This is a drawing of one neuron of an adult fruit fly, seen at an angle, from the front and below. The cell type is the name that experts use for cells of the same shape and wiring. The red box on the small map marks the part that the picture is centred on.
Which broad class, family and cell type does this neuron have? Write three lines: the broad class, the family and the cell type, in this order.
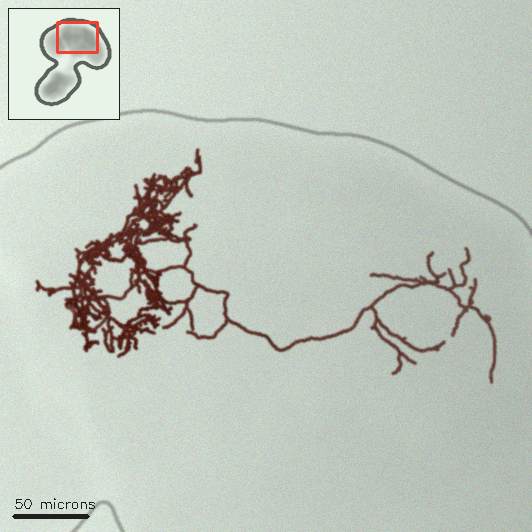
central-brain intrinsic neuron
hemilineage DL2_ventral
AVLP567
